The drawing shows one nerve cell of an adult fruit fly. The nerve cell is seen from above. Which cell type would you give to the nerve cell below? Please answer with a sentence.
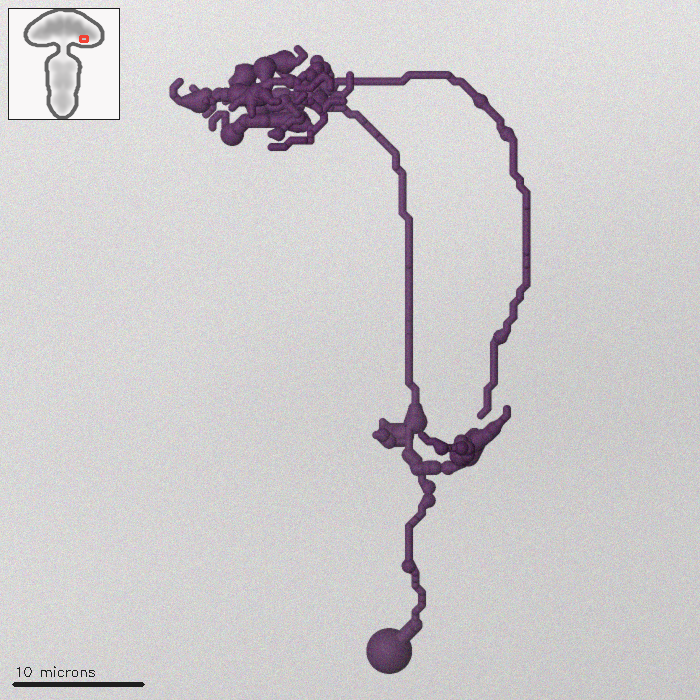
The cell type is T5d.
